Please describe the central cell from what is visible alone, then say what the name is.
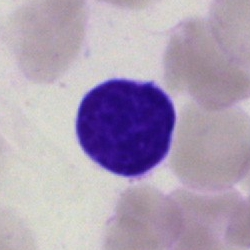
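Roughly round is how the outline reads, with a smooth edge. The chromatin is dense and dark purple, and I can pick out faint lighter mottling in it. I see no vacuoles anywhere in the cell. The surface shows no projections either. What I'm looking at is a lymphocyte.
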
